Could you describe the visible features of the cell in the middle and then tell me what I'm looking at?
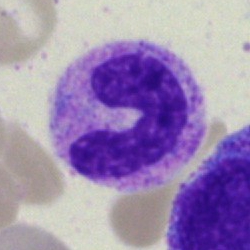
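Nucleus: thick curved band, bent into a C shape opening towards the left; not divided into separate lobes. Cytoplasm: pale pinkish-lilac, filled with fine violet granules. Band neutrophil.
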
